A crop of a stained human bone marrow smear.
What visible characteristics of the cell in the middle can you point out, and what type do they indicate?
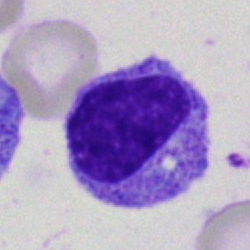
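The large nucleus fills most of the cell, sitting toward the upper left. The cytoplasm rim looks widest on the lower right. Fine purple granules are scattered through it, plus one small clear round vacuole at the lower right. So this one is a myelocyte.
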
